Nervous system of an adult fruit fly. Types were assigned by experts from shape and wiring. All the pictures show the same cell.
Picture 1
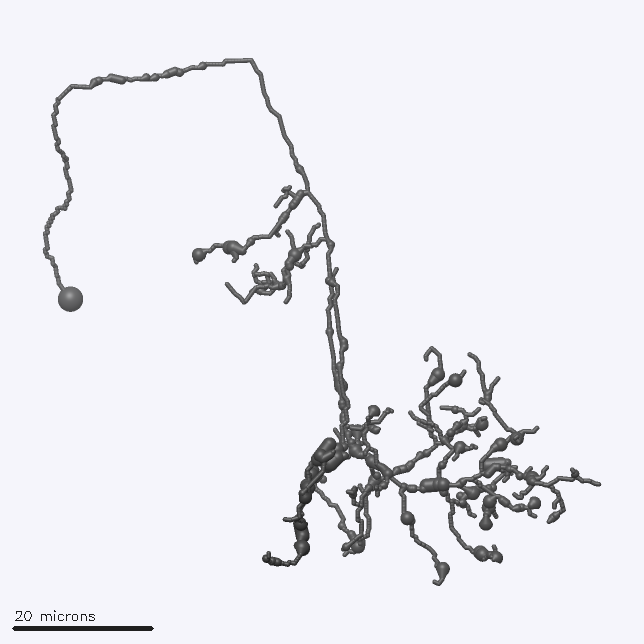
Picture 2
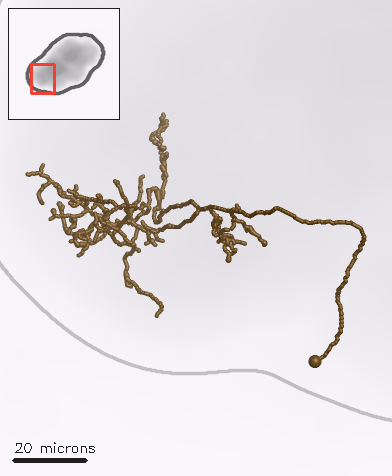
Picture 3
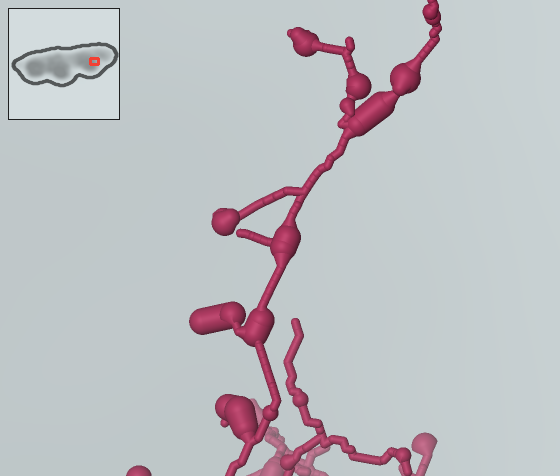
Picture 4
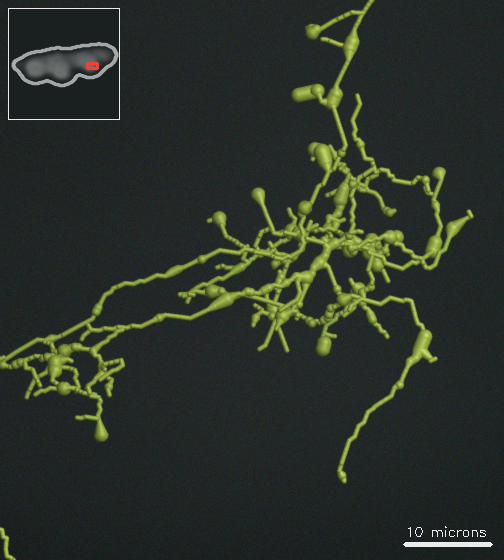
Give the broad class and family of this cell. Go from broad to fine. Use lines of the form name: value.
broad class: nerve-cord intrinsic neuron
family: hemilineage 14A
